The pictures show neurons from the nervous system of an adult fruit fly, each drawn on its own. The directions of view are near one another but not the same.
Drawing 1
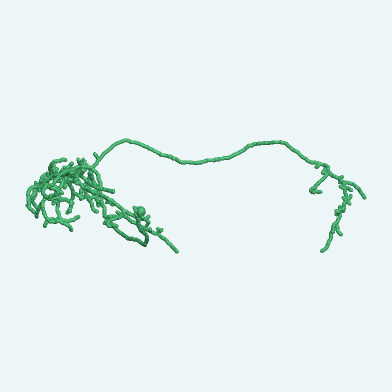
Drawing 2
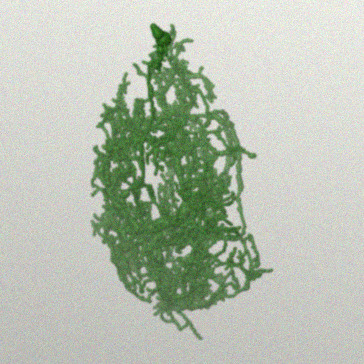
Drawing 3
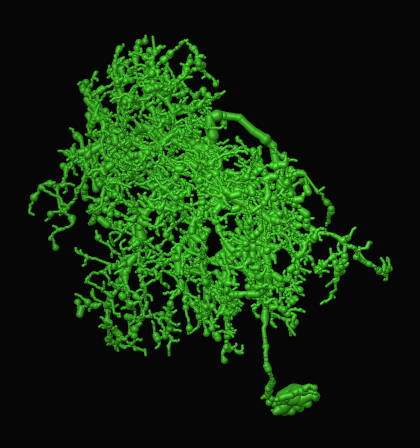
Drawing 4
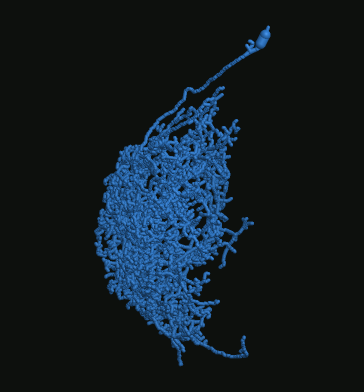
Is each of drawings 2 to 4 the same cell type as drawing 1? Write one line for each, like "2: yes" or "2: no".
2: no
3: no
4: no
